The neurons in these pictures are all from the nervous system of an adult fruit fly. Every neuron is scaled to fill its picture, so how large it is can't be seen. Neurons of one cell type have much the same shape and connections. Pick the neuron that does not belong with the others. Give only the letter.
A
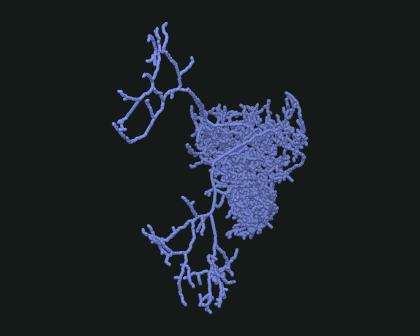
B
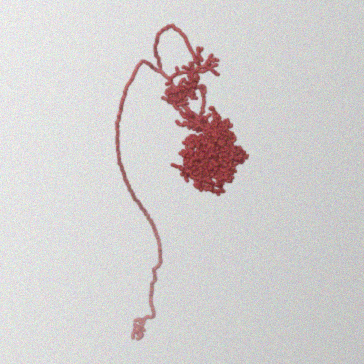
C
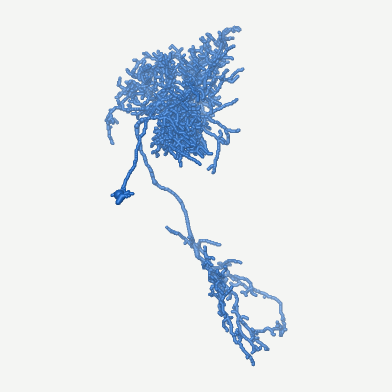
B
